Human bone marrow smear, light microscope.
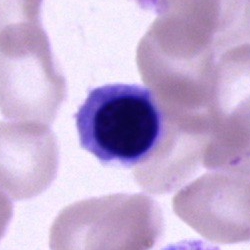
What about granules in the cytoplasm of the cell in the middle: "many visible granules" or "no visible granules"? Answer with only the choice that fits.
No visible granules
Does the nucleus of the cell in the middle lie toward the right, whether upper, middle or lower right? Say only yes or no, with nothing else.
Yes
